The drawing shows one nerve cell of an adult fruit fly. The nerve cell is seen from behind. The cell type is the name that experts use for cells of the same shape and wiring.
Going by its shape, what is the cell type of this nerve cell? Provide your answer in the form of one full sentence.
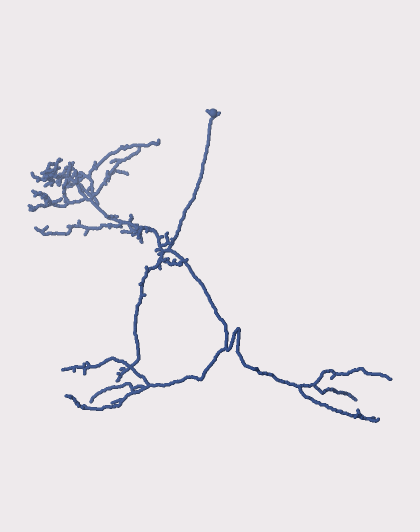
The cell type SIP020_a includes this nerve cell.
